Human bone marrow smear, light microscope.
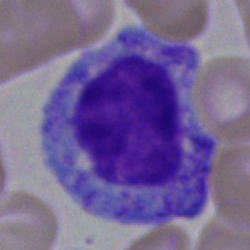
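Myelocyte at the centre of a stained human bone marrow smear, with a band of cytoplasm surrounding the nucleus on every side, wider below than above. Dense, deep purple chromatin shows a few paler patches, and small dark purple granules are scattered in the cytoplasm.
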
